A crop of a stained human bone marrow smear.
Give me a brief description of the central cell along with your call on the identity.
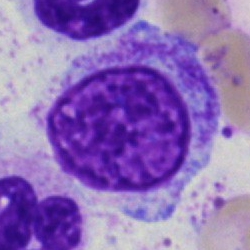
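Outline roughly round, edge irregular and slightly scalloped. Chromatin clumped into dark patches with paler spaces between. Fine purple granules scattered in cytoplasm. Parts of other nucleated cells at top-left and bottom-left corners. Cell: myelocyte.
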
